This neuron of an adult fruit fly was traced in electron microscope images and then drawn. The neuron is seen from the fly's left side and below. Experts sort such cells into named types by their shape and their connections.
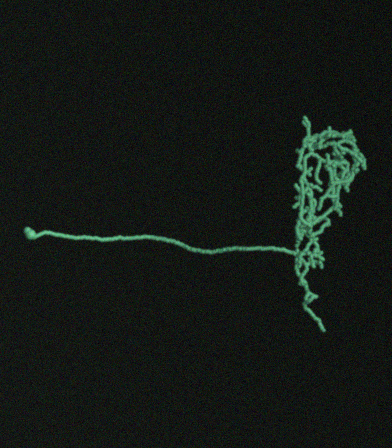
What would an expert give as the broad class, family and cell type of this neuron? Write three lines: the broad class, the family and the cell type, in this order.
central-brain intrinsic neuron
hemilineage WEDa2
PLP025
